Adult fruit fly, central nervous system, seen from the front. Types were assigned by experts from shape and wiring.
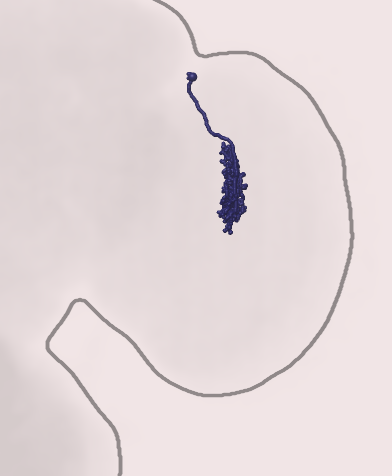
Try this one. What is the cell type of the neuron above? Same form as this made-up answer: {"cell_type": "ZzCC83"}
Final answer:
{"cell_type": "Pm2a"}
